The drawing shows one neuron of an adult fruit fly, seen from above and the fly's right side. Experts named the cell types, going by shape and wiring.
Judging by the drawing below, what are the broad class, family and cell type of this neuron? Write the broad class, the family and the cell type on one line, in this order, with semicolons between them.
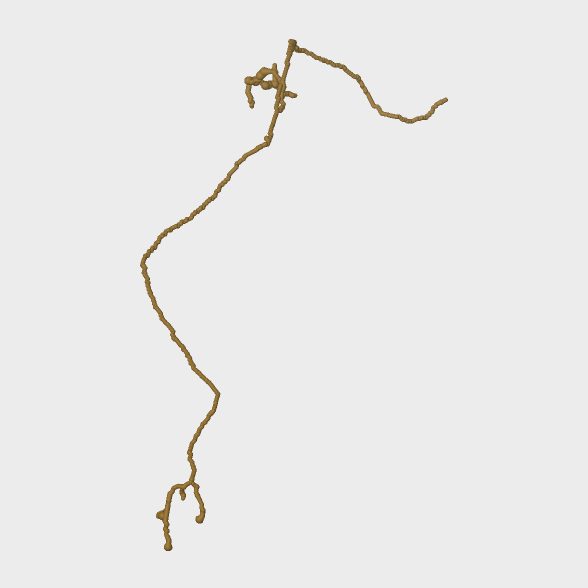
sensory neuron entering the brain; class olfactory; ORN_DL1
